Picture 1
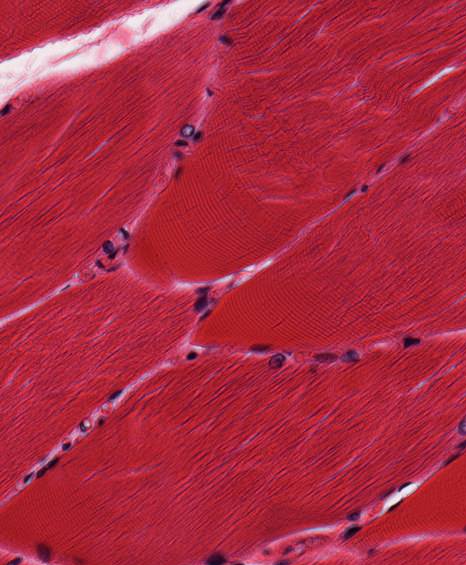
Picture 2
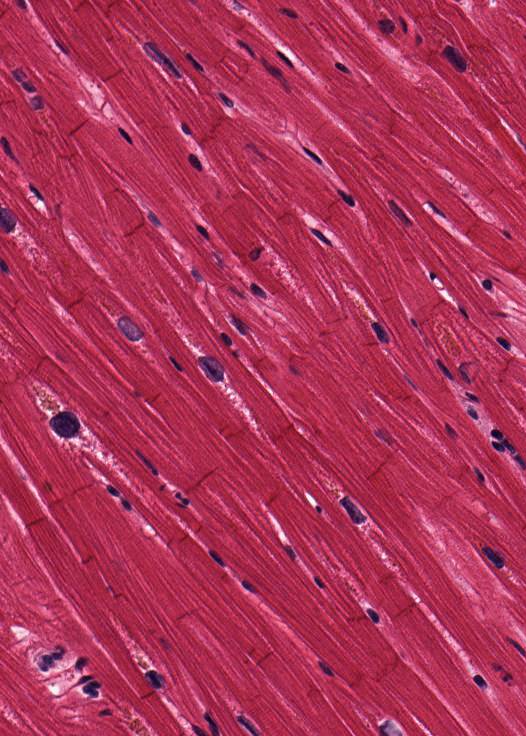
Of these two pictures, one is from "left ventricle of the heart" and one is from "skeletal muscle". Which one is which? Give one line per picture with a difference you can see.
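Picture 1 is from the skeletal muscle. The nuclei lie at the edges of the fibres along the thin septa rather than in the fibre centres.
Picture 2 is from the left ventricle of the heart. The muscle cell nuclei are oval and lie centrally within the fibres, not at their edges.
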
